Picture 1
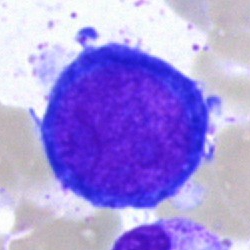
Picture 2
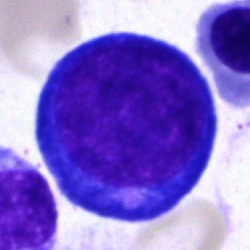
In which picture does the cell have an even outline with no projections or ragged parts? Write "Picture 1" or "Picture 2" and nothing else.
Picture 2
